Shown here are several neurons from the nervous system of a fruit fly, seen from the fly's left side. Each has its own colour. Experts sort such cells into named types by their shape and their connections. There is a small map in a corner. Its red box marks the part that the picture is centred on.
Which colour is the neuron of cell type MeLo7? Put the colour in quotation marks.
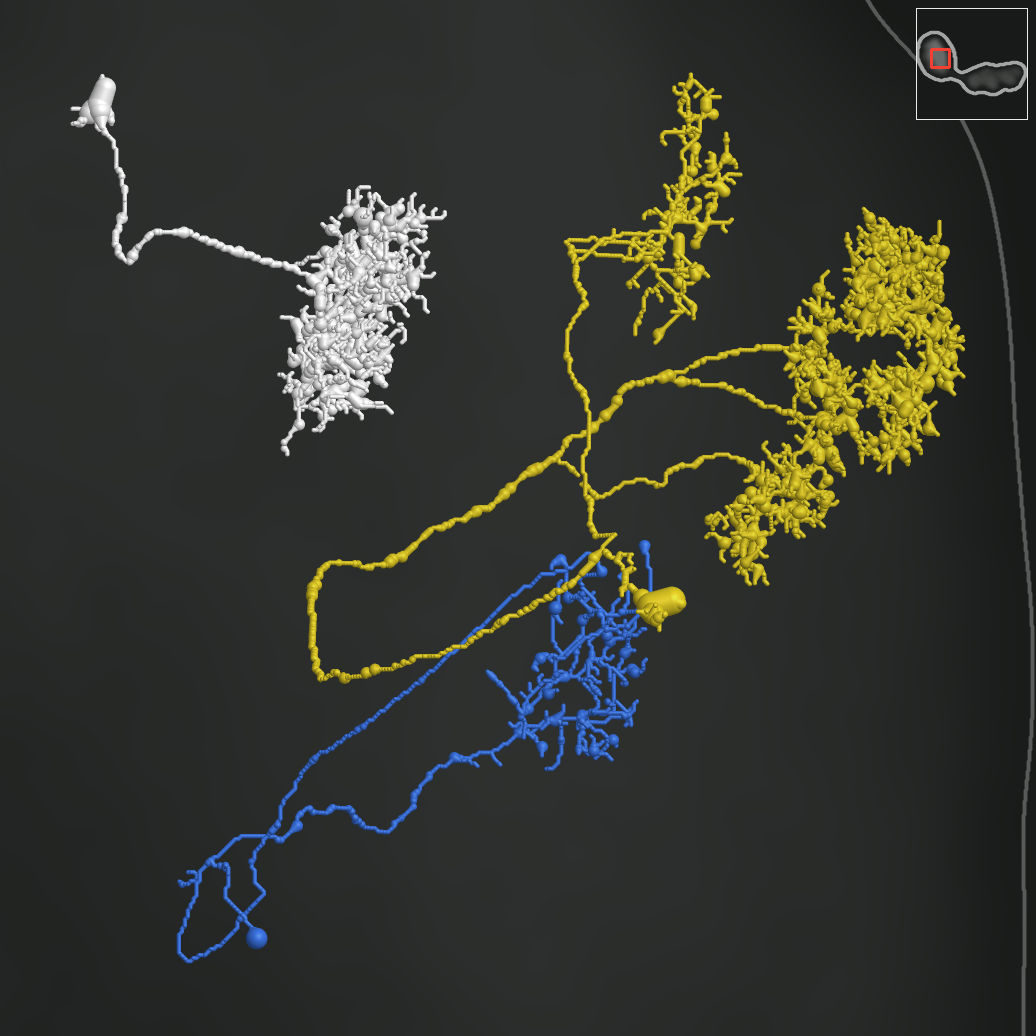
"blue"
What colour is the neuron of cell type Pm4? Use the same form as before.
"white"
